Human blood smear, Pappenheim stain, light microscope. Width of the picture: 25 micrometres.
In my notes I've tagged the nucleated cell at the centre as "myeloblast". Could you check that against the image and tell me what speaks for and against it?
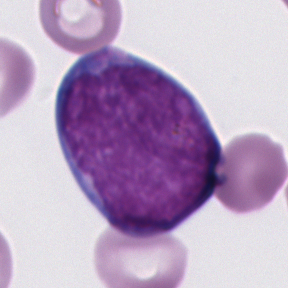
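Cell about 18 by 14 micrometres; surface smooth, no projections. Nucleus fills about 90% of the cell's area. Cytoplasm: thin rim of deep blue around the nucleus, no granules visible, no vacuoles. Three red cells touch the edge, at top, right and bottom.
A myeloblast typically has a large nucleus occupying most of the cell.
Nucleus at about 90% of the area: for myeloblast.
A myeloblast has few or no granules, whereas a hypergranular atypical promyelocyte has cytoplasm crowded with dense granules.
No granules visible: for myeloblast, against atypical promyelocyte. Verdict: myeloblast fits.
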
